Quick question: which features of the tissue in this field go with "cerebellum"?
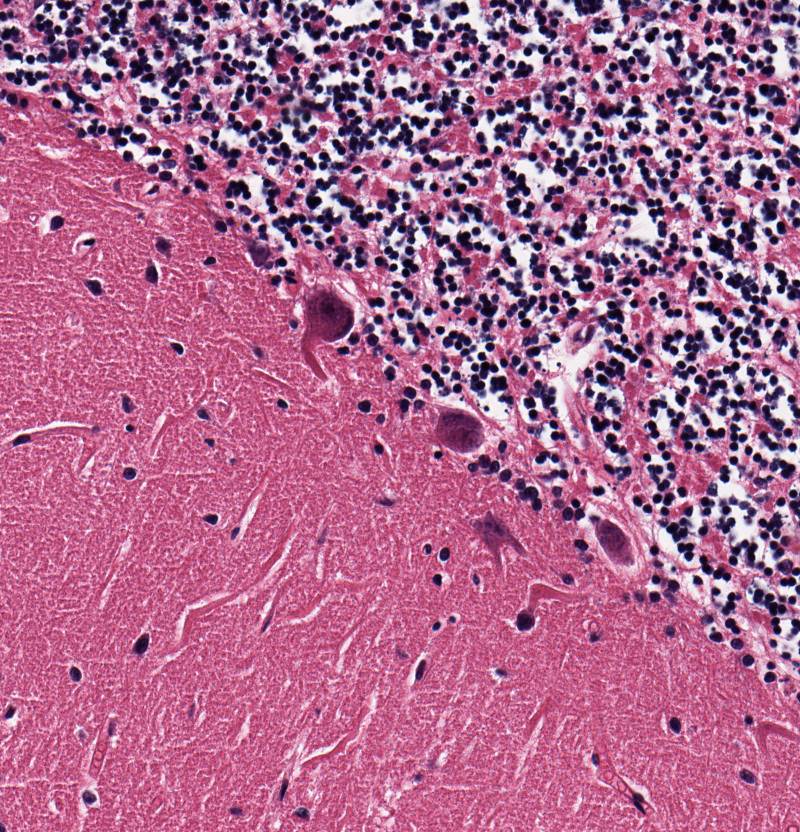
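This field is cerebellum. Let's start with the diagonal boundary running from upper left to lower right: it separates a pale pink, sparsely cellular layer at lower left from a densely cellular layer at upper right. The upper right layer is packed with small, round, darkly staining nuclei with almost no visible cytoplasm. Scattered among those nuclei are small pink cell-free patches and small clear spaces. The lower left layer is finely fibrillar pink neuropil, holding only sparse, scattered small dark nuclei.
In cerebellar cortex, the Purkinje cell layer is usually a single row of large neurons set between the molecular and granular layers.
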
